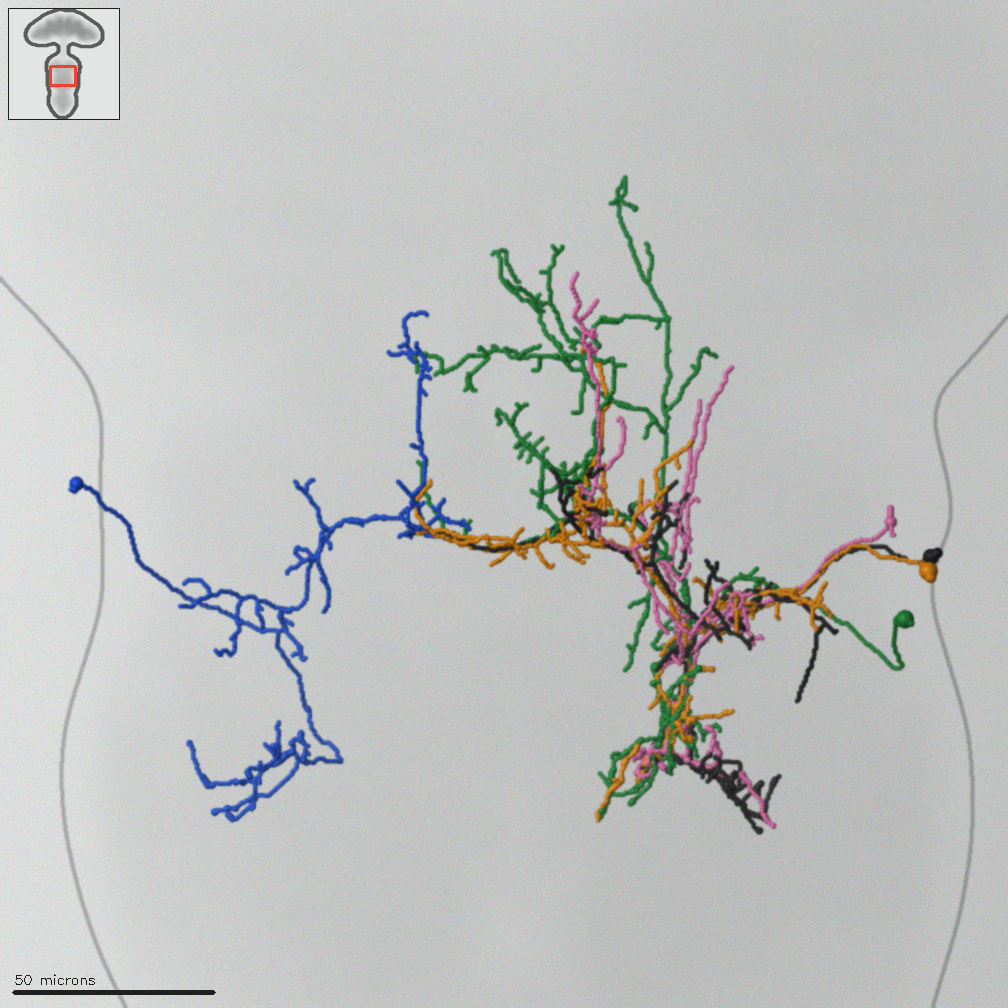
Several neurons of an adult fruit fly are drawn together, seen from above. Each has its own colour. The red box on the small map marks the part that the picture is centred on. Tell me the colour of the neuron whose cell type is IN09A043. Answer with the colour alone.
green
